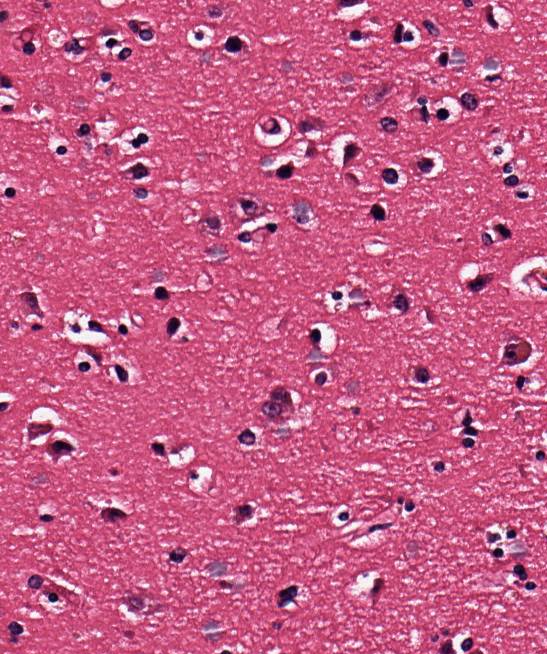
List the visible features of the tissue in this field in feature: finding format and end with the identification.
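Arrangement: cells single, scattered fairly evenly, no organised units or layers
Matrix: finely granular, pink
Most cells: small, round dark nuclei, little visible cytoplasm
Larger cells: few, purplish cytoplasm, paler nuclei; one left of centre, lower half
Name: cerebral cortex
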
